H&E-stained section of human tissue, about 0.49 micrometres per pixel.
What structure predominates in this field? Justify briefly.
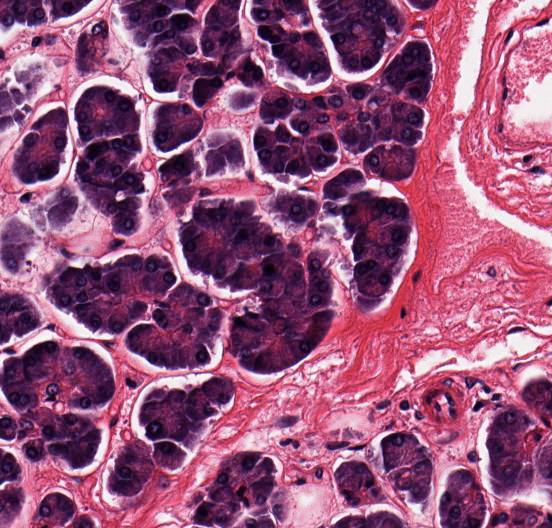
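The field mainly shows exocrine pancreas. Pyramidal cells form rounded acini grouped into small lobules, filling the left and most of the field.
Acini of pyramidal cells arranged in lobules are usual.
The acinar cytoplasm is deep purple and strongly basophilic.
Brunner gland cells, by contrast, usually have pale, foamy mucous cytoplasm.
A band of pink connective tissue runs down the right side.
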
